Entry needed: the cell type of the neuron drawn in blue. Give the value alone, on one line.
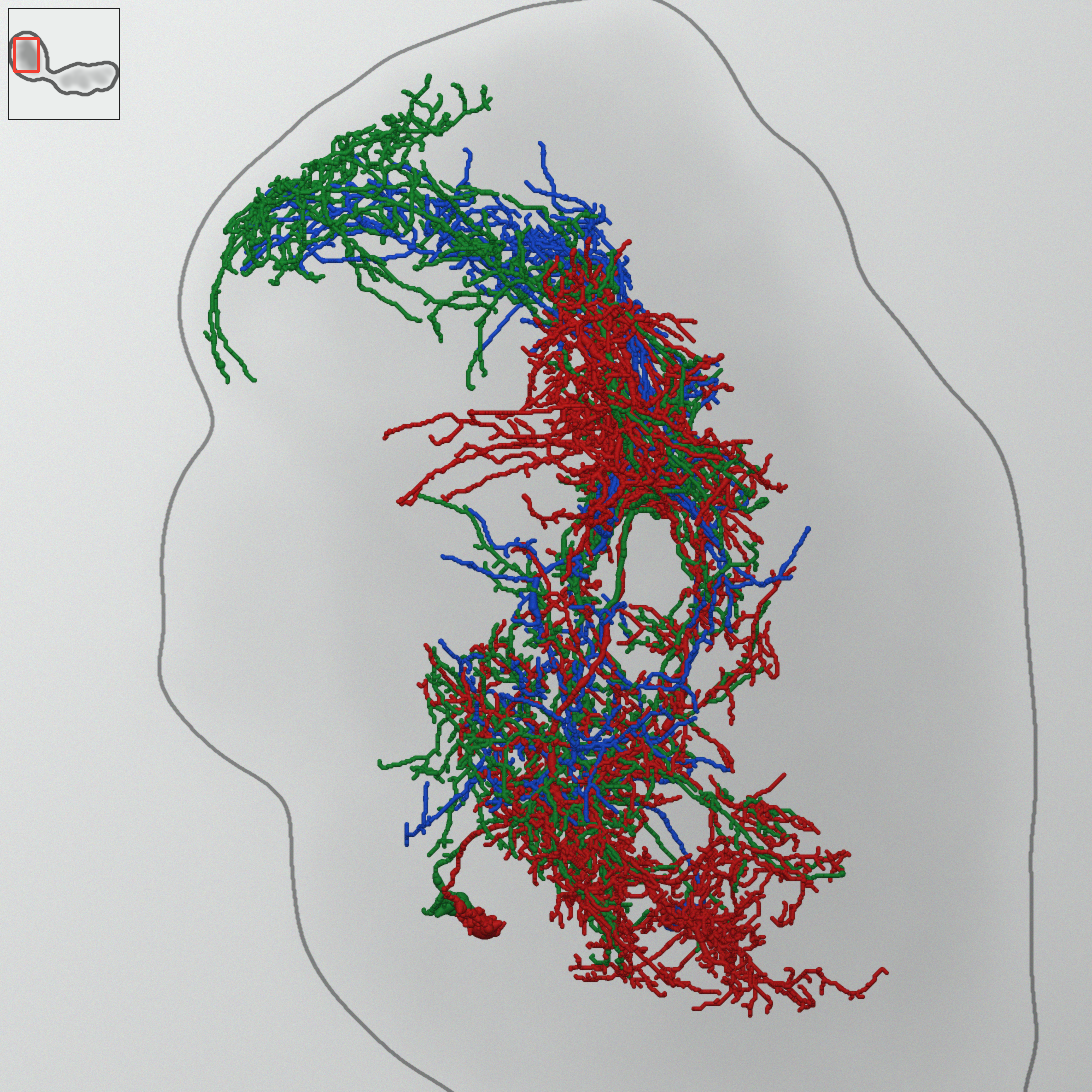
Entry: SMP594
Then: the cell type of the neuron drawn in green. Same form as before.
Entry: SMP593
